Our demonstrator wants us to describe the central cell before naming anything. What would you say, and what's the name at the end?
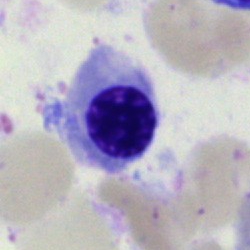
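The chromatin is dense and dark purple, broken only by a few small paler spots, and there are no nucleoli to be seen in the nucleus. The nucleus sits off-centre, with the widest part of the cytoplasm above and to the left of it. The outline is irregular and angular, coming to a point at the top. It's an erythroblast.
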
